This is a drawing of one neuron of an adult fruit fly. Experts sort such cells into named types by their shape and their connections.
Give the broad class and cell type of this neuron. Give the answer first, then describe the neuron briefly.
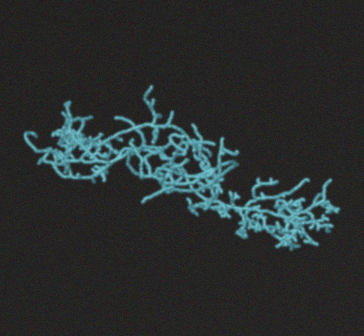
This is a central-brain intrinsic neuron. It is of cell type AVLP024_c. The picture shows dozens of branch ends. As drawn here it is wider than it is tall.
